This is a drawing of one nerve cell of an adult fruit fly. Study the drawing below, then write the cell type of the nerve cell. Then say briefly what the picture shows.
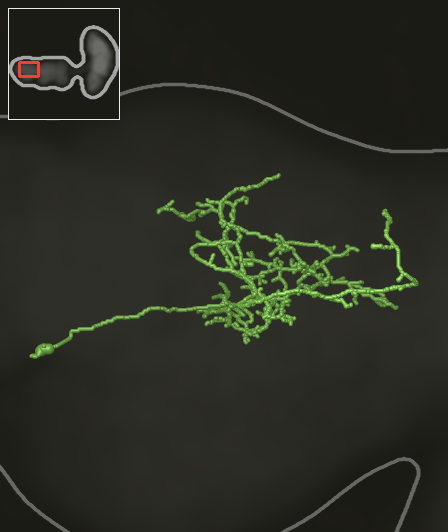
It is of cell type IN05B084. This is a nerve-cord intrinsic neuron. It lies in the nerve cord. Dozens of branch ends can be seen.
